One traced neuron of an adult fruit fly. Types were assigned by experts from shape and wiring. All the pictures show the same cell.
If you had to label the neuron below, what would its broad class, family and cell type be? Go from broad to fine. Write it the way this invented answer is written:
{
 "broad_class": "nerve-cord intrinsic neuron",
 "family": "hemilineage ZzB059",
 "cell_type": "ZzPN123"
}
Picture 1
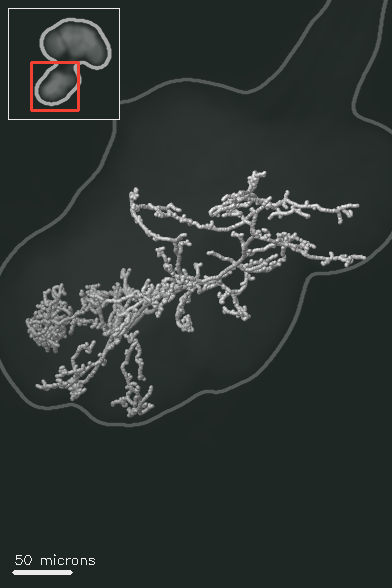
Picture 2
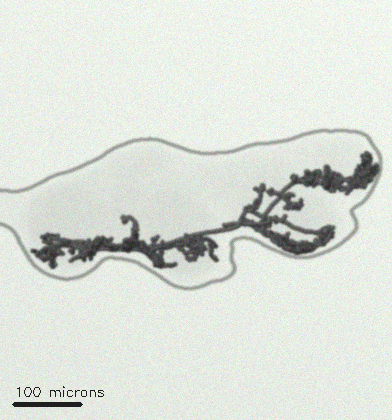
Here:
{
 "broad_class": "nerve-cord intrinsic neuron",
 "family": "hemilineage 05B",
 "cell_type": "IN05B013"
}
